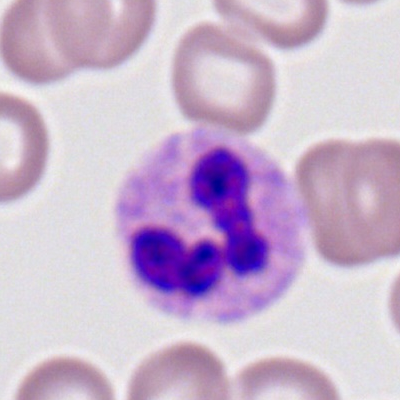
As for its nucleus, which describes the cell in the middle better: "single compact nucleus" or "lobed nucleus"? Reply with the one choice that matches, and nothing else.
Lobed nucleus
